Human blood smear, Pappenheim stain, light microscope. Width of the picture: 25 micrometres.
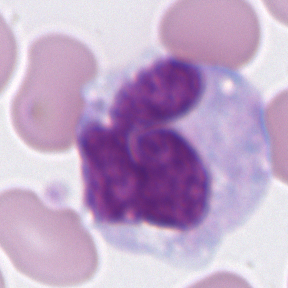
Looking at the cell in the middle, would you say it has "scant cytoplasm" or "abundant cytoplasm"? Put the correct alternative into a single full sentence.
The cytoplasm of this cell is abundant.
